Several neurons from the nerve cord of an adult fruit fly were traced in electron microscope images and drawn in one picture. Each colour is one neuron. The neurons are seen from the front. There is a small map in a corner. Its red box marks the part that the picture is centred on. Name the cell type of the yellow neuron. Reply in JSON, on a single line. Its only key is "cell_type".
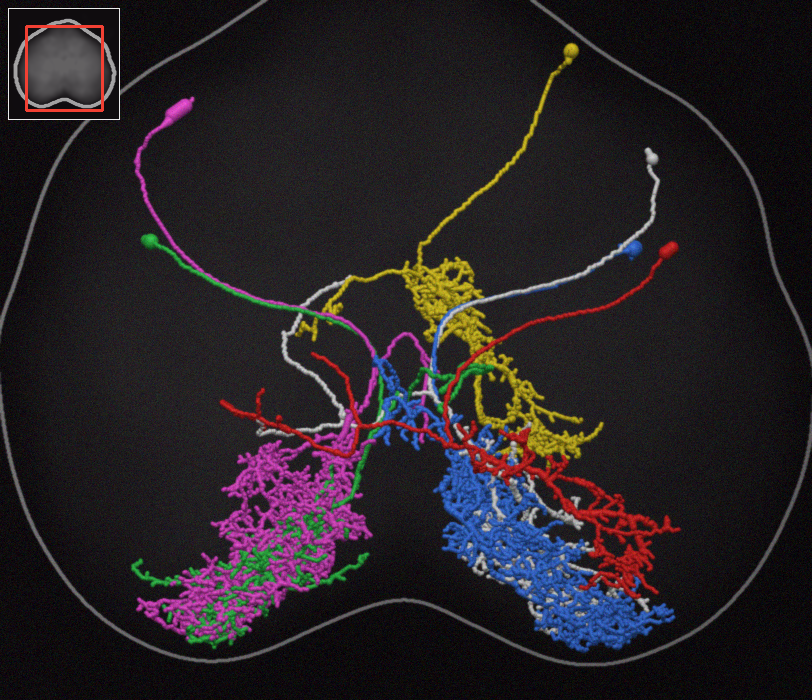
{"cell_type": "IN23B031"}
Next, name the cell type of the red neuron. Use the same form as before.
{"cell_type": "IN23B074"}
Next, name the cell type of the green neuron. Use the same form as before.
{"cell_type": "IN23B054"}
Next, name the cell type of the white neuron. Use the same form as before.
{"cell_type": "IN23B047"}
